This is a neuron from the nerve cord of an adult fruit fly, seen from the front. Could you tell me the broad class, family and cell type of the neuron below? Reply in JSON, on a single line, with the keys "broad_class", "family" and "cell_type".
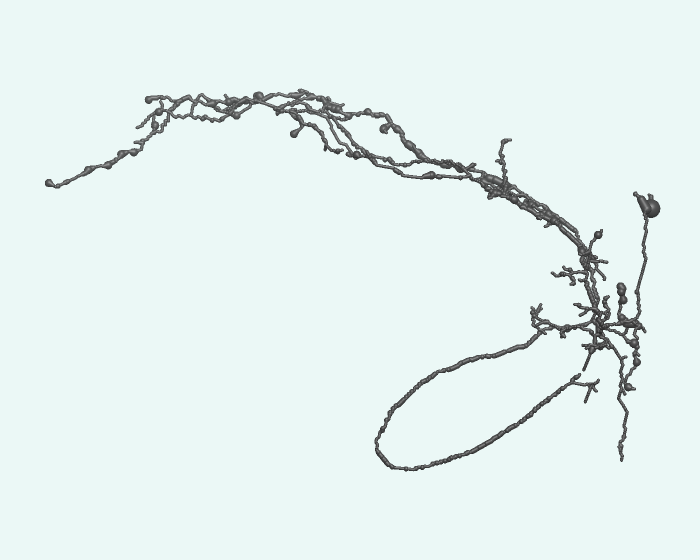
{"broad_class": "nerve-cord intrinsic neuron", "family": "hemilineage 17A", "cell_type": "IN17A100"}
